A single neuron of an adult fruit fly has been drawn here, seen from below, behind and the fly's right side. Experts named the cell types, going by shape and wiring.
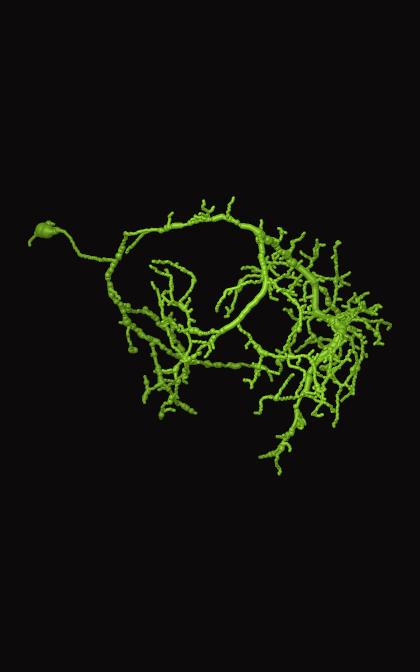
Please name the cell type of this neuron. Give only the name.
IN11A005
